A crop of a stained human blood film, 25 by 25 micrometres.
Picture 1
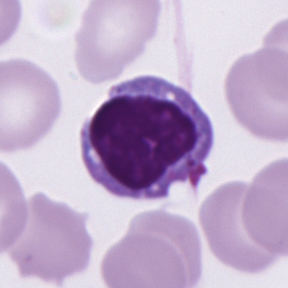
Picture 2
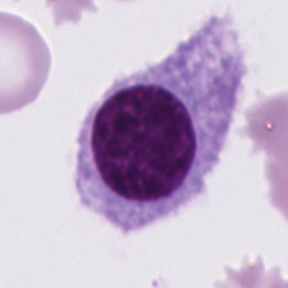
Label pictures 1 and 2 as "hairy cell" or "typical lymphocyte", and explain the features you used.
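In this pair, the typical lymphocyte is picture 1 and the hairy cell is picture 2. The clearest difference lies in the cytoplasm: the hairy cell's is abundant and mottled rather than smooth, whereas in the typical lymphocyte the nucleus fills about 60% of the cell's area.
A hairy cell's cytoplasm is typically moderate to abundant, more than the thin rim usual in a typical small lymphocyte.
The borders differ as well: ragged in the hairy cell, roughly round with a slightly uneven edge in the typical lymphocyte. The typical lymphocyte measures about 11 micrometres across and has a few small clear vacuoles in its cytoplasm near the cell edge, with a small reddish-purple fragment against its lower right edge. In the hairy cell the nucleus is round in outline and about 10 micrometres across, and no neighbouring cell touches it. Both cells have dark purple, clumped chromatin, densely clumped in picture 1 and coarsely clumped in picture 2, and neither shows a distinct nucleolus.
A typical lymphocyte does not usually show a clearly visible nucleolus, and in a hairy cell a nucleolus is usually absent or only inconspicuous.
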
